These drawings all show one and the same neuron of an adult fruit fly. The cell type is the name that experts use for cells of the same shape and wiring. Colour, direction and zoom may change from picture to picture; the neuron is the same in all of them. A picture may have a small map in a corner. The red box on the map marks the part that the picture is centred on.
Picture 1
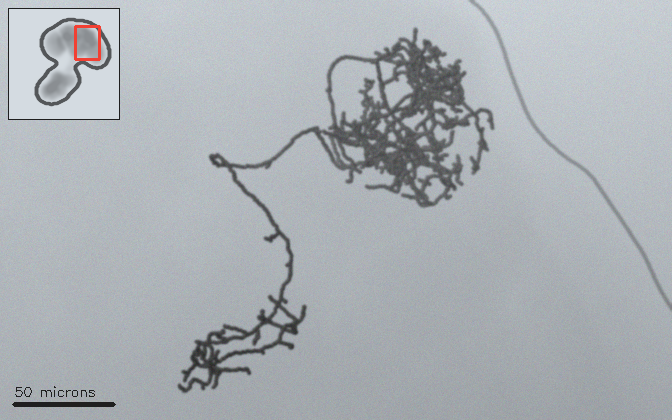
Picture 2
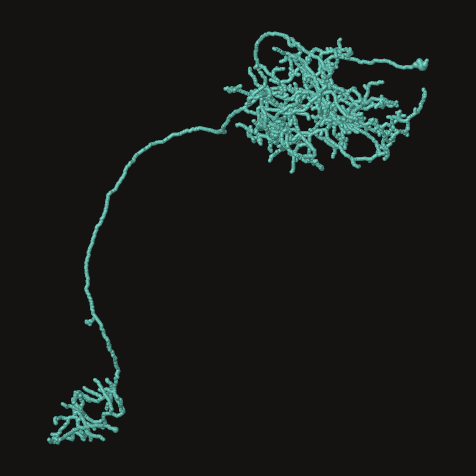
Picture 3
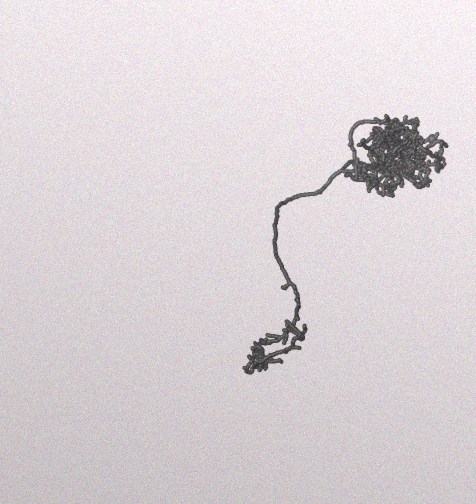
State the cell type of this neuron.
LHPV6j1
